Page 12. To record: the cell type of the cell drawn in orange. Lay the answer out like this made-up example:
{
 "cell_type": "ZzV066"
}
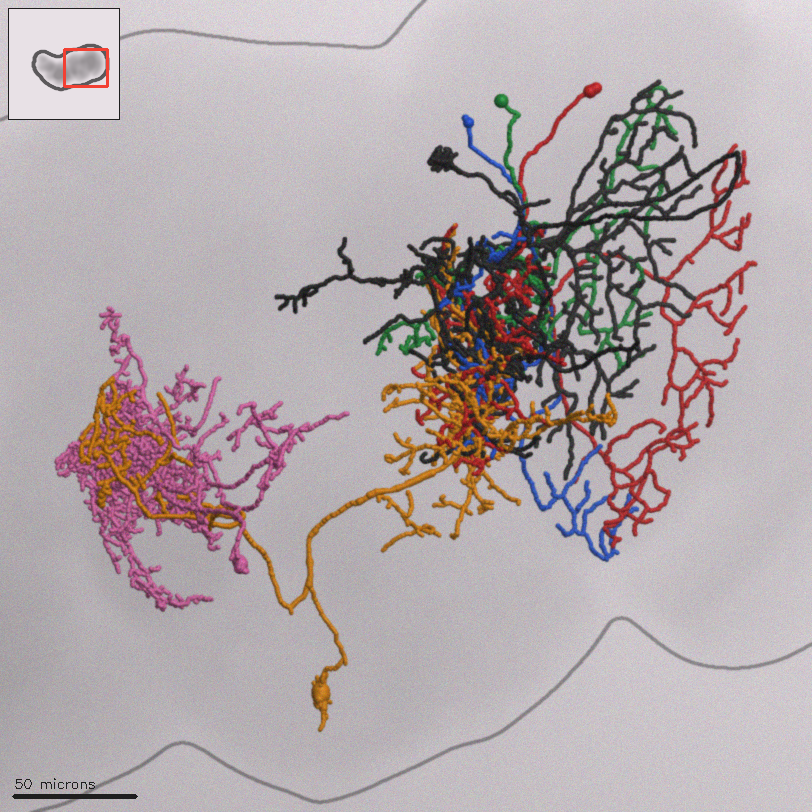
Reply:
{
 "cell_type": "CB0121"
}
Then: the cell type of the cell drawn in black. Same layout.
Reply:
{
 "cell_type": "LPT53"
}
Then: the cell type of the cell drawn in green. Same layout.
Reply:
{
 "cell_type": "LPT115"
}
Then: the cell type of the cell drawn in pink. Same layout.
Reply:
{
 "cell_type": "PS047_b"
}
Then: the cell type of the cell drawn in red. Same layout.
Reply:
{
 "cell_type": "LPT114"
}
